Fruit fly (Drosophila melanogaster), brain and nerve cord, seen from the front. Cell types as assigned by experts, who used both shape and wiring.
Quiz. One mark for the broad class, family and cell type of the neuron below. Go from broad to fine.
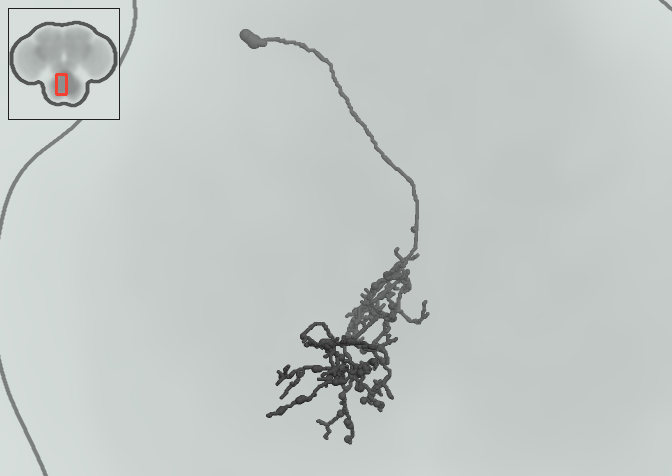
nerve-cord intrinsic neuron; hemilineage 09A; IN09A070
